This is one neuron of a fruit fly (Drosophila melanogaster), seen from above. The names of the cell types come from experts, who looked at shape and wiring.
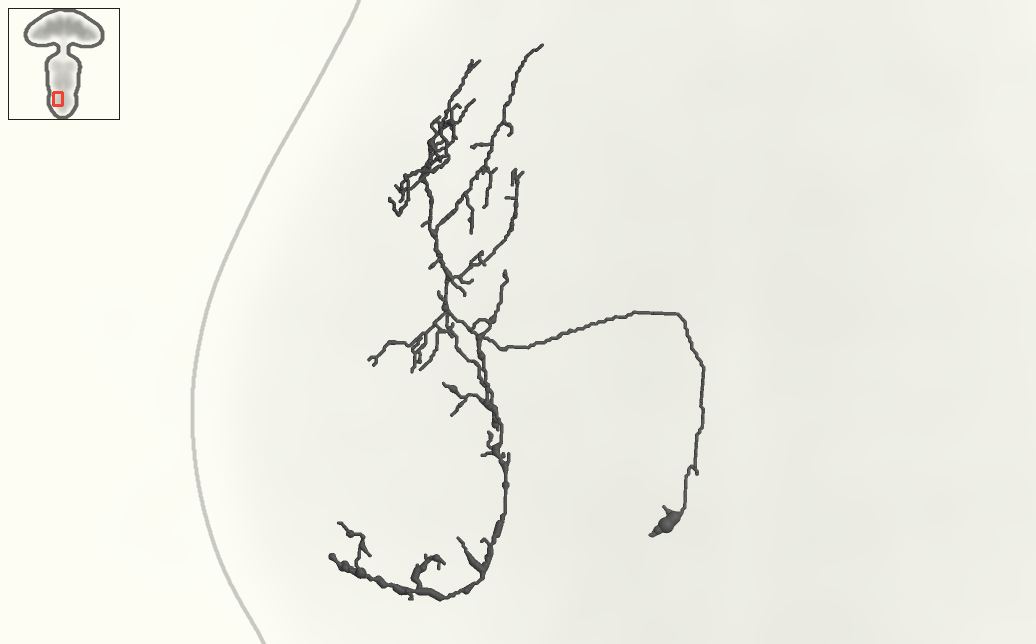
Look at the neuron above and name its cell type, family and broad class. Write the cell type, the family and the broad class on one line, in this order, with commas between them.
IN14A082, hemilineage 14A, nerve-cord intrinsic neuron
